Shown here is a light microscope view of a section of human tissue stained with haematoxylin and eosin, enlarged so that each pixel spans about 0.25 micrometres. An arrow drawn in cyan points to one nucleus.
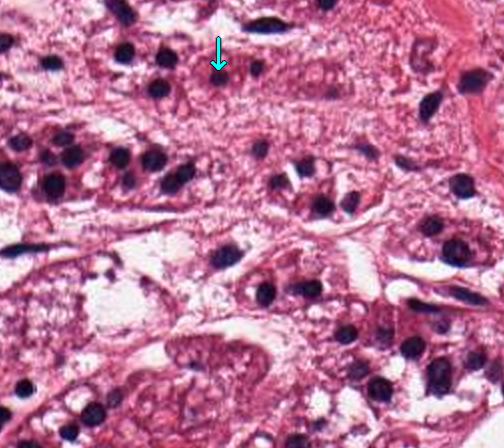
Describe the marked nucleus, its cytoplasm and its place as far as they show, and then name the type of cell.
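The cell's outline is not sharply drawn; its cytoplasm blends into that of the neighbouring cells. It lies within a group of similar cells with round dark nuclei, just below a thin pale space lined by a flat, elongated dark nucleus. Type of cell: adrenal cortical cell.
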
